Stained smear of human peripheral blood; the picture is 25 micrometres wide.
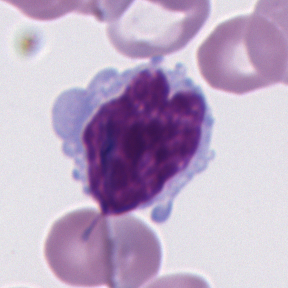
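Typical lymphocyte in a stained smear of human peripheral blood, light microscope. The cell, about 15 micrometres across, has an irregular outline with small rounded blebs along its margin. Its nucleus, about 13 by 10 micrometres and filling about 60% of the cell's area, has an irregular, folded and notched outline, with dark purple, coarsely clumped chromatin. The rim of cytoplasm is widest on the left side of the nucleus.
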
